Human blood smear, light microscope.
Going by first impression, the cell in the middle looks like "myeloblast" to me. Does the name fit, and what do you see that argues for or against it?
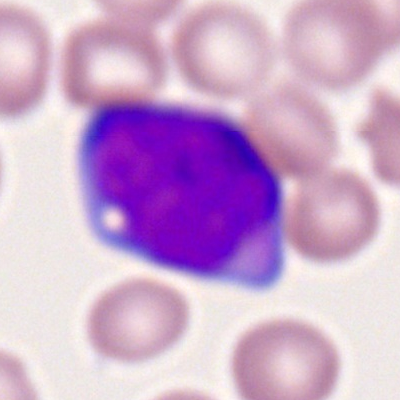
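The cell has an angular outline, with fairly straight edges and corners rather than a round contour. Its nucleus stains deep purple, shows a few paler, ill-defined patches and fills most of the cell. What remains is a narrow rim of deep blue cytoplasm without visible granules, holding a single small clear vacuole at the lower left.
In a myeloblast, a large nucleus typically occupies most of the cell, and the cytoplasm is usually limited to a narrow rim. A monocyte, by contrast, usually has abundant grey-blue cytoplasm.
The large nucleus and narrow rim seen here therefore speak for myeloblast and against monocyte, and the deep blue of the cytoplasm also departs from the grey-blue usual in a monocyte.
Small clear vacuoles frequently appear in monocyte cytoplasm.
The one vacuole here is thus the only feature that leans toward monocyte, and it is outweighed by the nucleus and the rim. The name myeloblast fits this cell.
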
